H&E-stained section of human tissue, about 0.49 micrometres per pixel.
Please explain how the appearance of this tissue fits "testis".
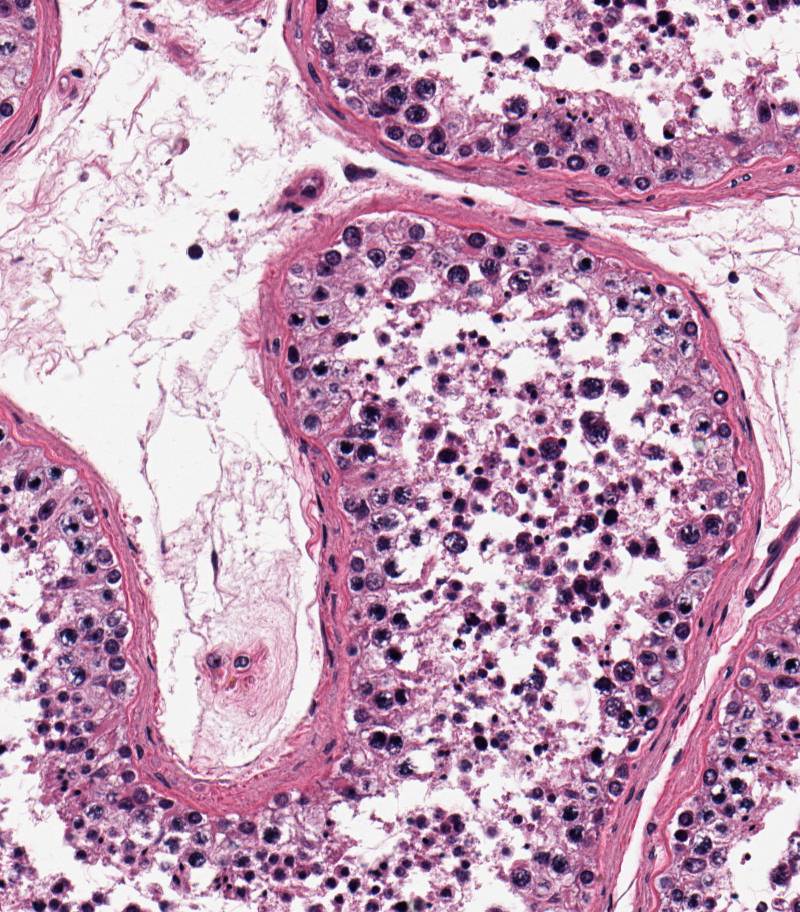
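Rounded tubules cut in cross-section make up the field, a large one filling the centre and parts of others at the edges, which sits well with testis. Each has a thin pink fibrous wall holding flattened, spindle-shaped nuclei.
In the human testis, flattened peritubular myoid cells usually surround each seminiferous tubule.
Those flattened wall nuclei fit that. Inside, I see a stratified epithelium several cells deep, running from the wall towards the centre.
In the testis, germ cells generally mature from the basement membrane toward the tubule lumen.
So that layering fits too. Many lining cells are large and round, with round nuclei of coarse, clumped dark chromatin.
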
